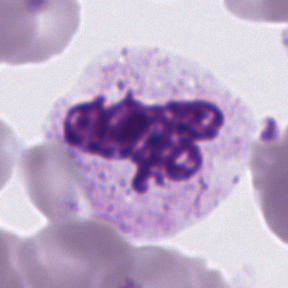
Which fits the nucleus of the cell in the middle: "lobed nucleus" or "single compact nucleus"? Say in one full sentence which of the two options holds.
In this cell, the nucleus is divided into separate lobes.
